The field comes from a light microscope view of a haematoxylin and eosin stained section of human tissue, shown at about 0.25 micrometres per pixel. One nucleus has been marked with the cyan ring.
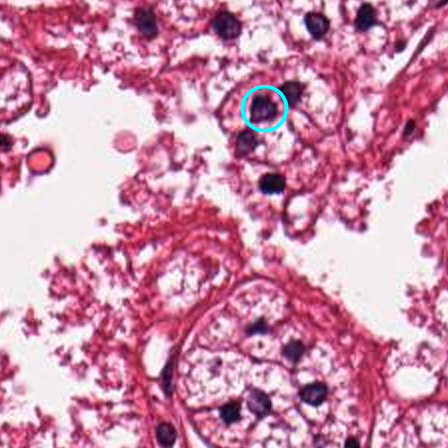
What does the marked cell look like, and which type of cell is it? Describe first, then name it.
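The nucleus is dark and compact, with a roughly round but slightly irregular outline, about the same size as the other nuclei nearby. The cytoplasm around it is pale and bubbly, with many small clear spaces separated by thin pink strands. The cell's own border is hard to make out; its cytoplasm merges with that of the neighbouring cells. It lies among several similar pale cells with dark nuclei, in a rounded group bounded by thin pink fibrous strands, with open empty spaces beyond them. This is an adrenal cortical cell.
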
